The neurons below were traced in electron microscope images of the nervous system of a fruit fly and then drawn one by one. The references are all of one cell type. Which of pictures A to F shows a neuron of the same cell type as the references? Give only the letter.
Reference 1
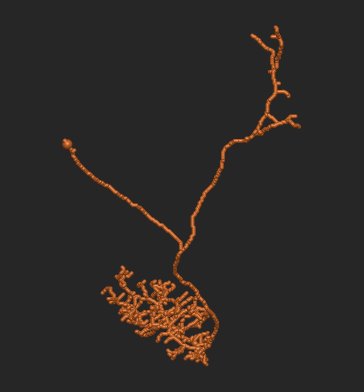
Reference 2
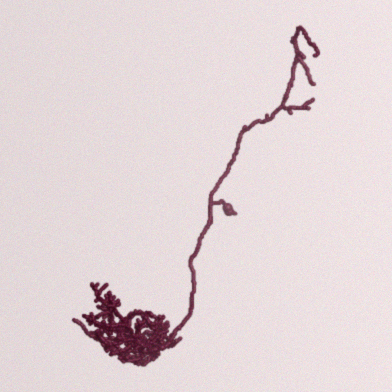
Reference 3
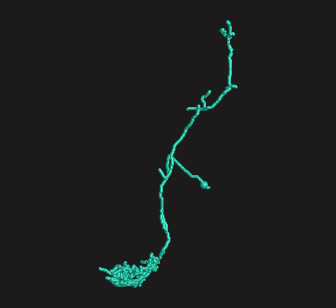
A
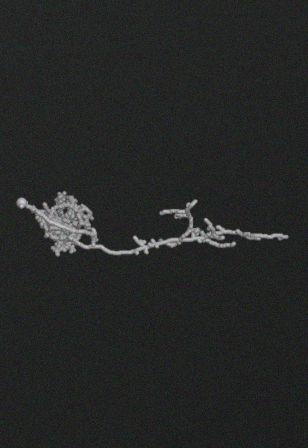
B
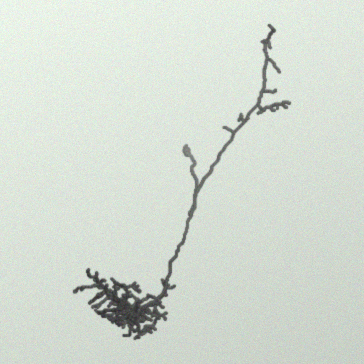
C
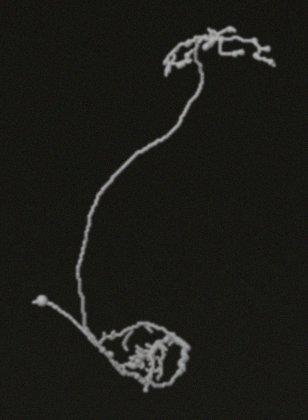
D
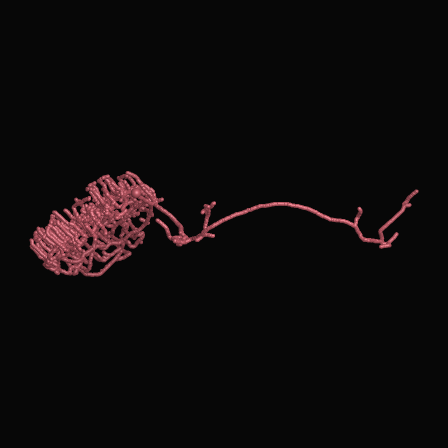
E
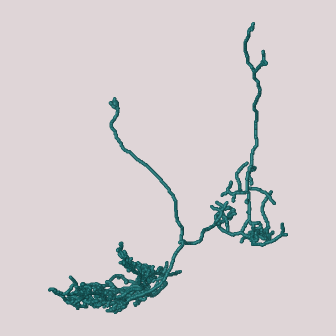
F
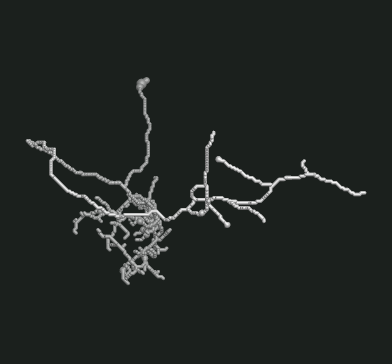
B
